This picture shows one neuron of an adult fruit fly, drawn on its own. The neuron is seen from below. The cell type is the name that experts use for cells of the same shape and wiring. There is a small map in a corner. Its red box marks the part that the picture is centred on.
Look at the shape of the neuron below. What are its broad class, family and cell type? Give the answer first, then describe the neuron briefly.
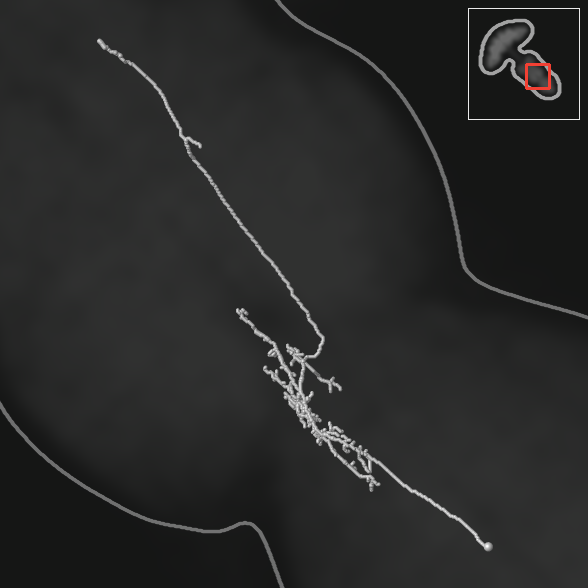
Its broad class is nerve-cord intrinsic neuron. The family is hemilineage 10B. It is of cell type IN10B050. It is in the nerve cord and does not reach the brain. Its cell body lies at the lower right of the picture.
